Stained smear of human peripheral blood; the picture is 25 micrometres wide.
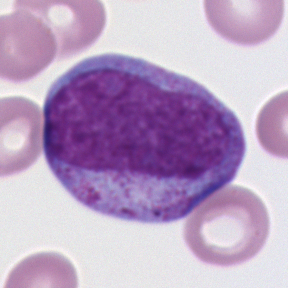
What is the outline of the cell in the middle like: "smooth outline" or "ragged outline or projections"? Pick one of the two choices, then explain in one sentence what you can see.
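Smooth outline. The cell is oval with a smooth, even border.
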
